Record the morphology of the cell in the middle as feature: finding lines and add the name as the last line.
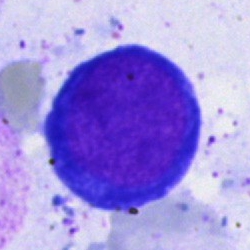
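Chromatin: fine, spread evenly, I note.
Cytoplasm: just a thin rim round the nucleus.
Granules: none that I can find.
Vacuoles: none in the cytoplasm either.
Name: proerythroblast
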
